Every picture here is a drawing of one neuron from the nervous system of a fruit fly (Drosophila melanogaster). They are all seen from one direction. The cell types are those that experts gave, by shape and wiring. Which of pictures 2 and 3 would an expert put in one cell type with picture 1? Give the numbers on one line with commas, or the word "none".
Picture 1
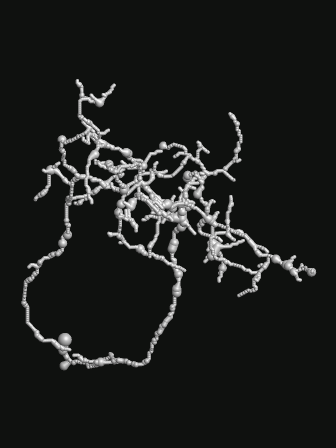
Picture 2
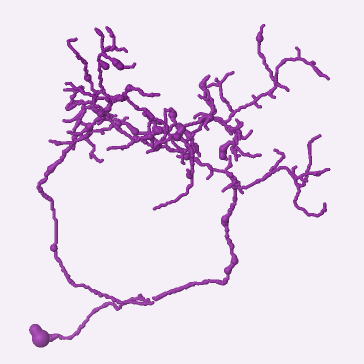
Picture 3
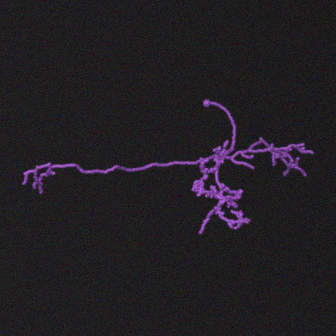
2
